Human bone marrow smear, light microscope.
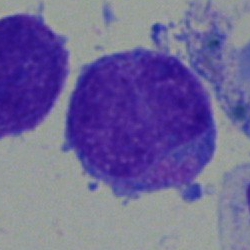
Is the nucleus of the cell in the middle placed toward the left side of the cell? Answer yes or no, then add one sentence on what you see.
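Yes. The cytoplasm forms only a thin crescent along the lower right side of the cell.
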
